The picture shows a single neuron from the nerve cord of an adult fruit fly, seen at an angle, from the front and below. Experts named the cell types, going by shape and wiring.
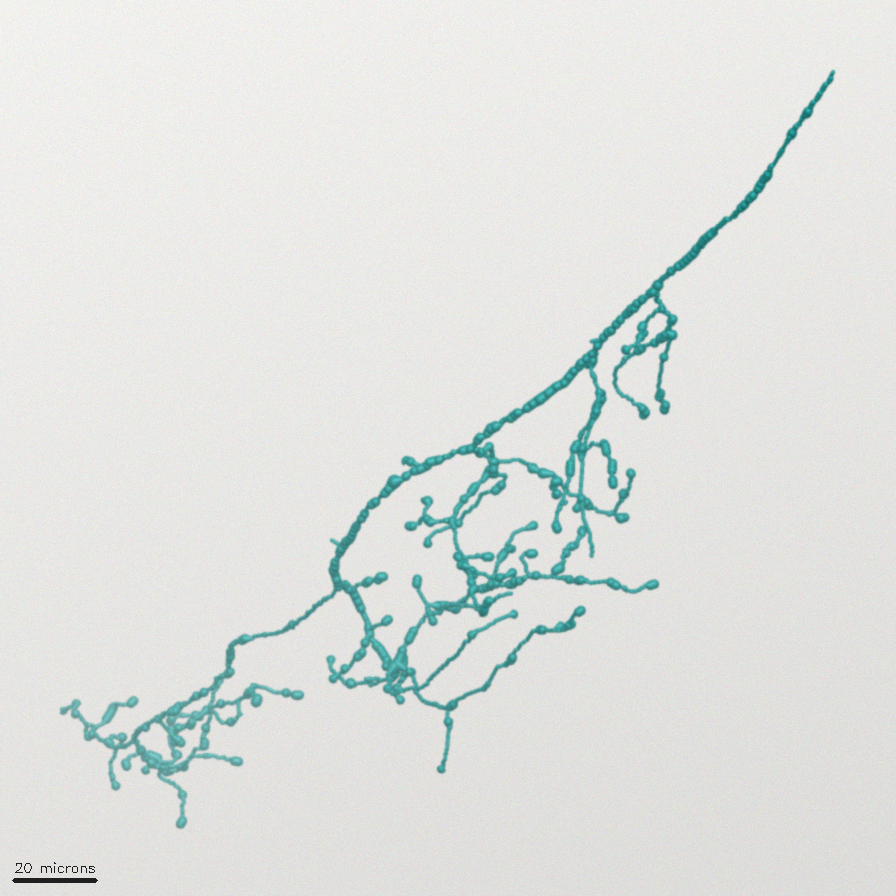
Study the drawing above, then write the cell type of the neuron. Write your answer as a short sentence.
The cell type is DNp66.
